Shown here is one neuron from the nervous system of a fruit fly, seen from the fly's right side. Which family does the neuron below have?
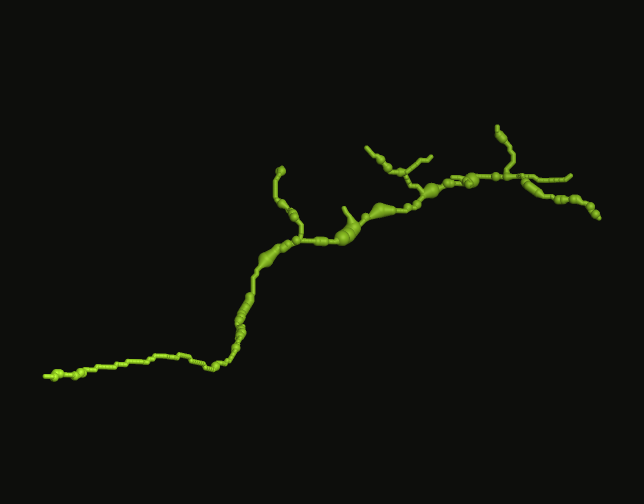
class mechanosensory tactile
